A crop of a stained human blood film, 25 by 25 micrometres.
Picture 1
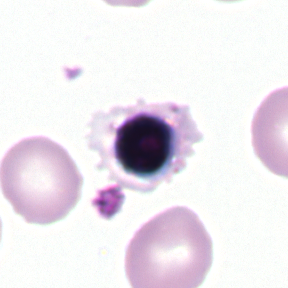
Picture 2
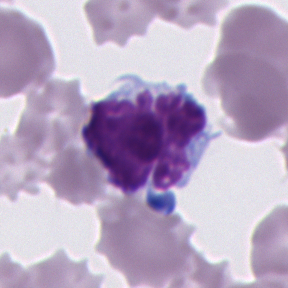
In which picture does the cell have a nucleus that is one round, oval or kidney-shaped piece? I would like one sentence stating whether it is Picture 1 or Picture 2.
For the cell in Picture 1, the nucleus is one compact round, oval or kidney-shaped mass.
